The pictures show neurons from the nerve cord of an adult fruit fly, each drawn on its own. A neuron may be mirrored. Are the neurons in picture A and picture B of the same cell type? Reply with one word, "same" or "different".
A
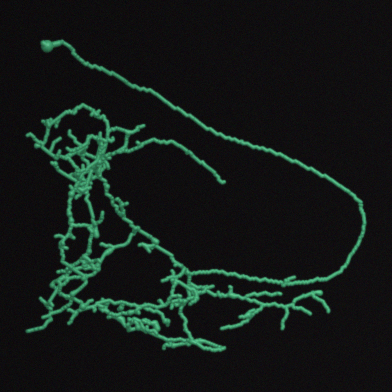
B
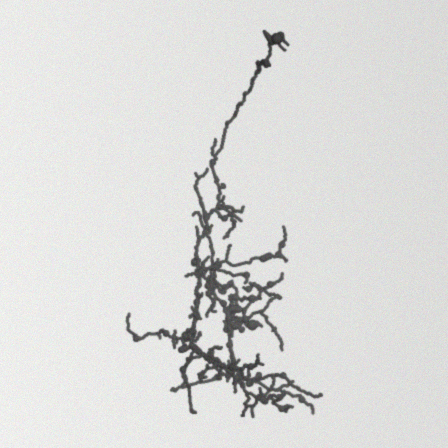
same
